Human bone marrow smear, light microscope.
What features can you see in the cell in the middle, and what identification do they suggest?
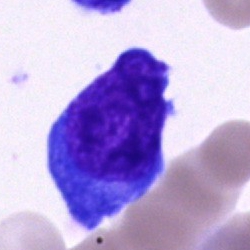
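Notice that the outline is irregular and angular rather than smooth and round, with a small irregular bleb jutting from the upper right edge. The nucleus sits in the upper part of the cell, and most of the cytoplasm lies below it. That cytoplasm stains a deep blue. What you are looking at is a blast.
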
